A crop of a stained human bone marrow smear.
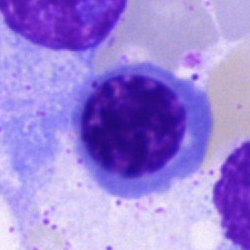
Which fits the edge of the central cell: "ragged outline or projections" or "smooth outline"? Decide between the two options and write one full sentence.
Along its outline, the cell is smooth, with no projections.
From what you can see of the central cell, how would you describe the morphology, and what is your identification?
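Start with the nucleus: it sits off-centre, toward the upper left, and shows no nucleoli. Its chromatin is coarsely clumped, dark purple broken by paler patches. Around it runs a blue rim of cytoplasm, broadest on the right side. This is an erythroblast.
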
